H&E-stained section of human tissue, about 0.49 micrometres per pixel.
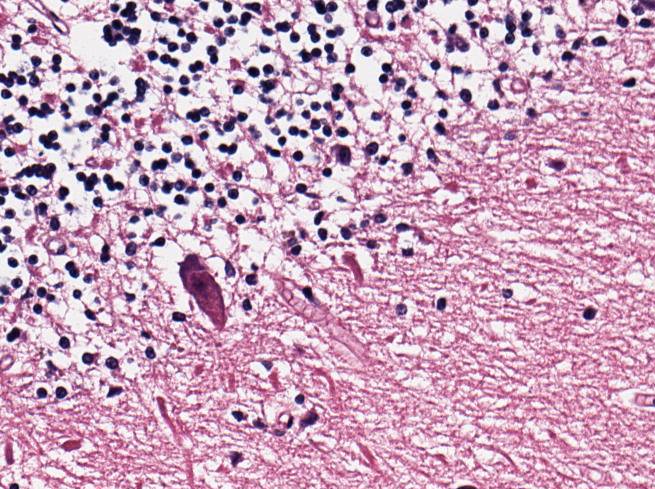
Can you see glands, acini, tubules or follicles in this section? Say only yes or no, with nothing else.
No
